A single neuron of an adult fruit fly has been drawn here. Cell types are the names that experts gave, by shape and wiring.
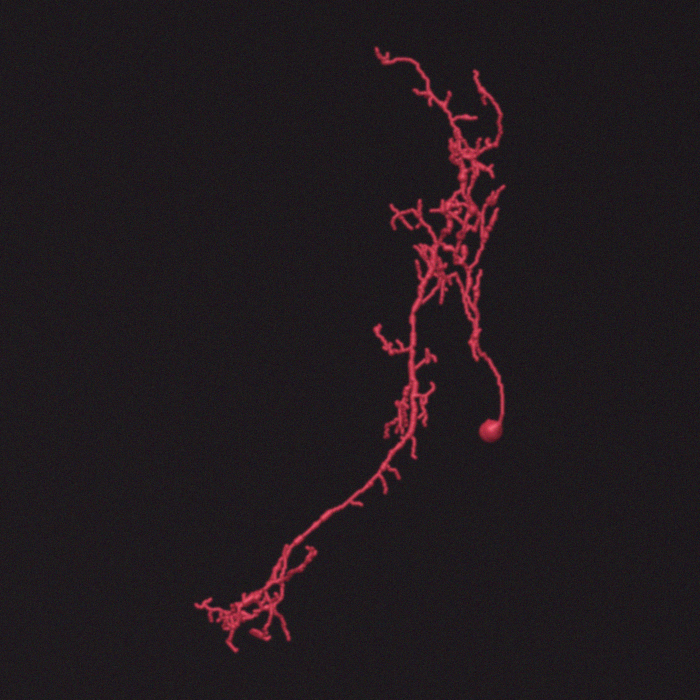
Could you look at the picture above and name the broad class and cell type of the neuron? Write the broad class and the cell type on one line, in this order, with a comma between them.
central-brain intrinsic neuron, IB096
